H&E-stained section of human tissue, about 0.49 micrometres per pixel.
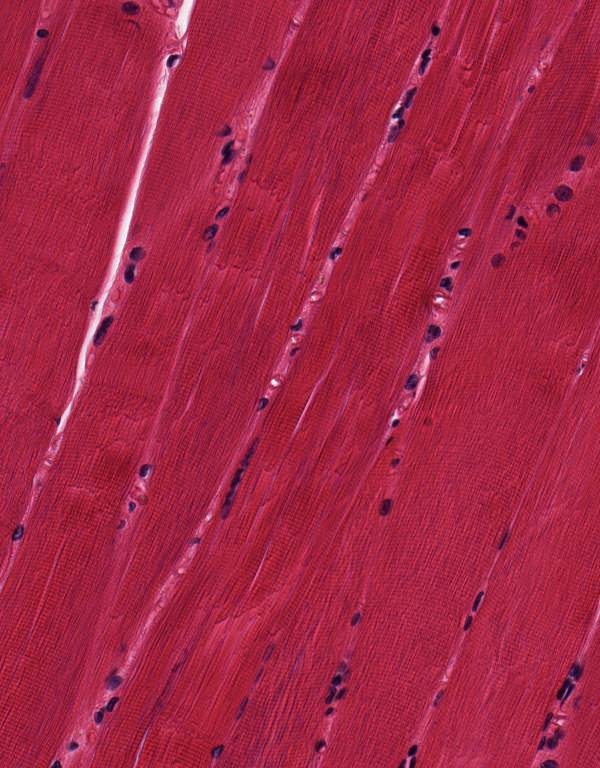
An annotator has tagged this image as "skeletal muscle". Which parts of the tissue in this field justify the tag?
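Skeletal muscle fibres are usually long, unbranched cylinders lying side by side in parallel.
In this skeletal muscle the fibres run straight and unbranched, in keeping with that form, and no intercalated discs are seen. The nuclei are dark purple and elongated along the length of the fibres. They lie at the edges of the fibres rather than in their centres. The fibre cytoplasm is deeply and evenly eosinophilic.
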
